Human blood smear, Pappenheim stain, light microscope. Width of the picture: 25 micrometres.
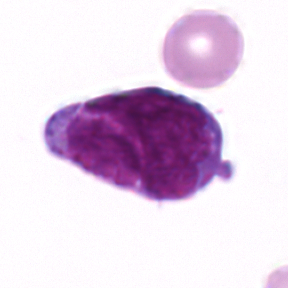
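Atypical promyelocyte (centre), peripheral blood smear. Elongated cell tapering to a narrower end on the left. The nucleus fills most of the cell; a curved crease runs top to bottom through its middle. Scant cytoplasm shows mainly as a pale greyish cap at the narrow left end.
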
